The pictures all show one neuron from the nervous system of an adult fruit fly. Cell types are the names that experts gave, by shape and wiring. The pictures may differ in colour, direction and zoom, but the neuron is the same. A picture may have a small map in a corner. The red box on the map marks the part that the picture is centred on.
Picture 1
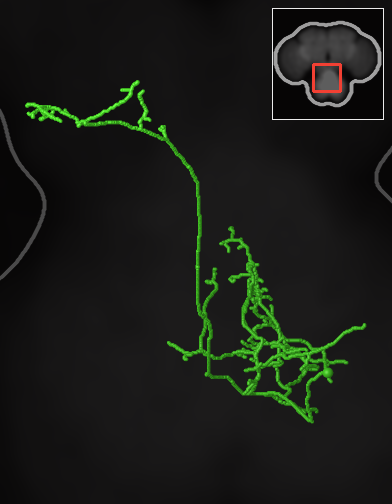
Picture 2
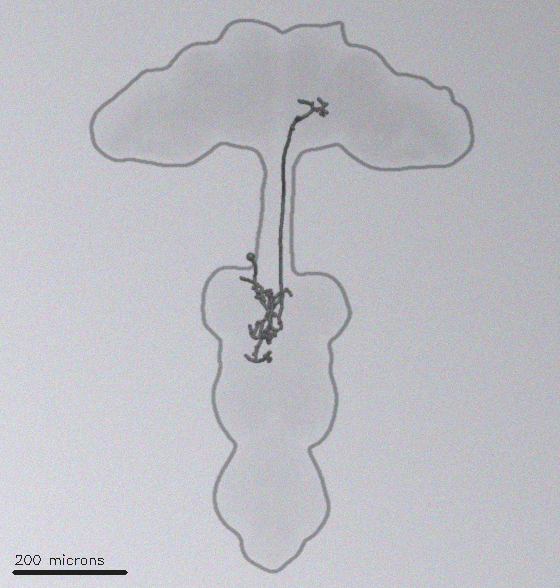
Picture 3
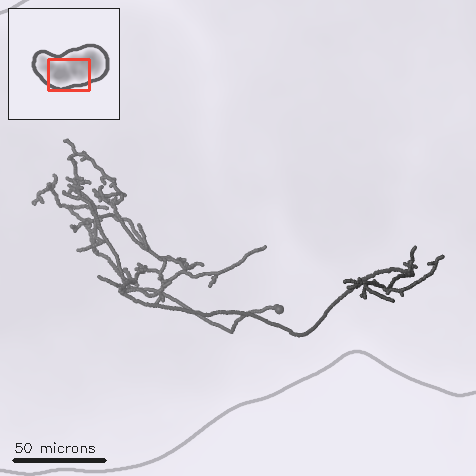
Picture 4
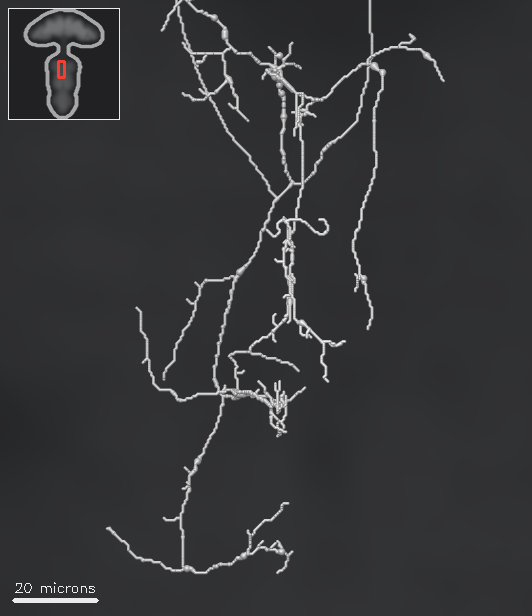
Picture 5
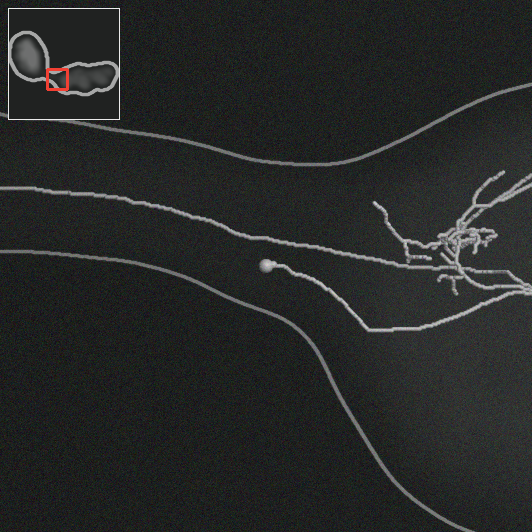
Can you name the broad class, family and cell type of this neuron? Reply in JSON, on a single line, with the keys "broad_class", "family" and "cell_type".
{"broad_class": "ascending neuron", "family": "hemilineage 08B", "cell_type": "AN08B099_g"}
